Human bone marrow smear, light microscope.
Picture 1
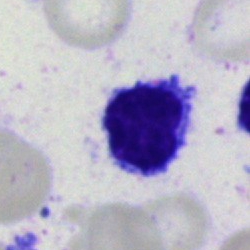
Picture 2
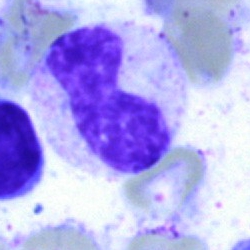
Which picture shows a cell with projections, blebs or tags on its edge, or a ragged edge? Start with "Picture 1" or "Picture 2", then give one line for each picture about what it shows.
Picture 1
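What picture 1 shows: The cell outline is irregular and ragged rather than smooth.
What picture 2 shows: The cell has a smooth, roughly round outline.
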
